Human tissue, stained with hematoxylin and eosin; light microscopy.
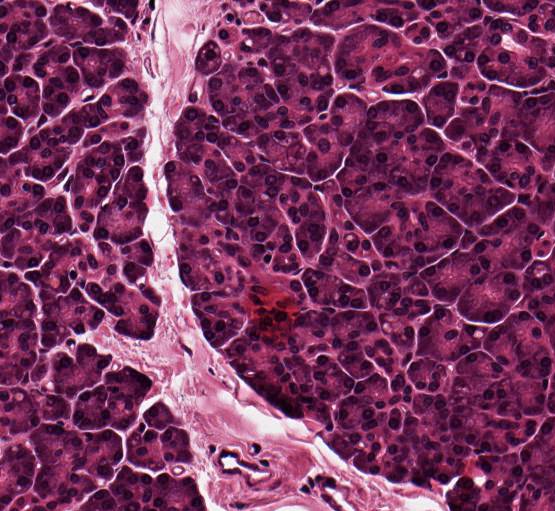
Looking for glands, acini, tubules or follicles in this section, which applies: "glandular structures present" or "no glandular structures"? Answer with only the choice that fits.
Glandular structures present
